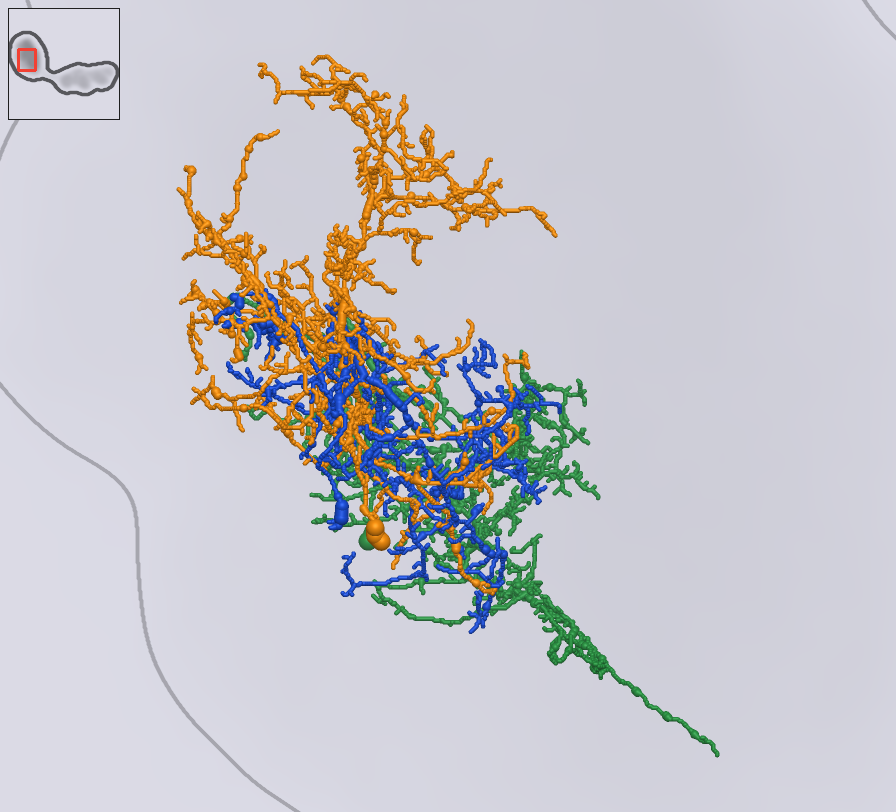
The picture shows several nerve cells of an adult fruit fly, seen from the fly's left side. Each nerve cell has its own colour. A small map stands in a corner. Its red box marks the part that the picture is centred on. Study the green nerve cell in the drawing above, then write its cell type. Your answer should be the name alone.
CB2489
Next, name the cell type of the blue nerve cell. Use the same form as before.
AVLP349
